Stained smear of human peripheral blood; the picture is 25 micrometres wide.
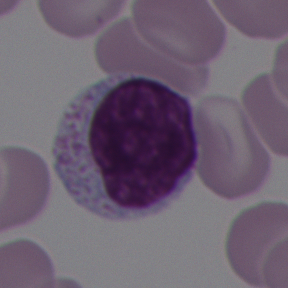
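Large granular lymphocyte: the nucleated cell at the centre. Outline round and smooth, no surface projections. Nucleus a single, roughly round mass, without lobes. Many fine purple granules scattered through the cytoplasmic crescent; no vacuoles.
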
